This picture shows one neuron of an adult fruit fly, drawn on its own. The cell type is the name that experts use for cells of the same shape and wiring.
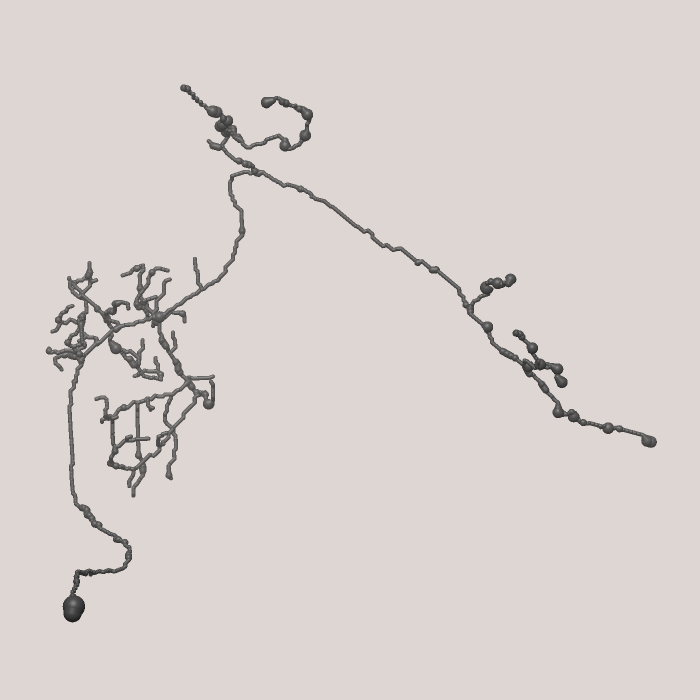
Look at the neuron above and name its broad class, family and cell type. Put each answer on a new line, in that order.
central-brain intrinsic neuron
class CX
FS1A_a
